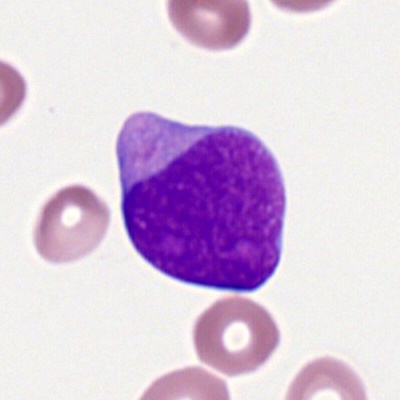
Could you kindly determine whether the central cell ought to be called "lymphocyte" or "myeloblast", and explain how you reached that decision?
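It is a myeloblast. First check, the chromatin: here it is finely stippled and evenly spread, with no coarse dark clumps.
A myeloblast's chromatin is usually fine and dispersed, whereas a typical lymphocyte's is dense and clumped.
That difference decides the choice in favour of myeloblast. Next, the nucleus: a single unlobed mass, not divided into lobes, that fills most of the cell and leaves only a little cytoplasm. Last, the visible cytoplasm: a pale blue-lilac cap at the upper left of the cell.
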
